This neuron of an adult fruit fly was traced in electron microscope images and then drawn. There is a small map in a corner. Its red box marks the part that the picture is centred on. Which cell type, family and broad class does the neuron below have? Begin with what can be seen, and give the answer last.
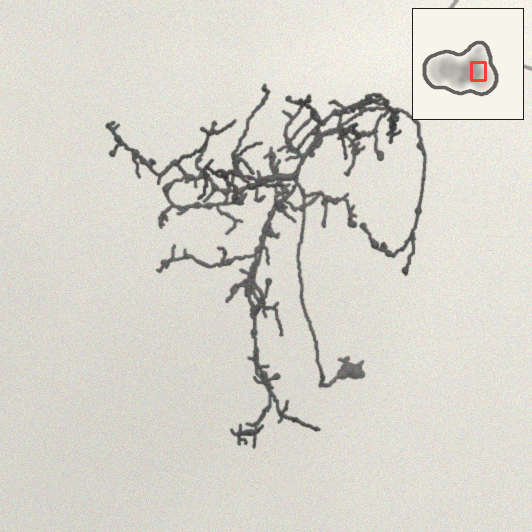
The picture shows dozens of branch ends. As drawn here it is about as wide as it is tall. The cell type is IN08A038. The family is hemilineage 08A. Its broad class is nerve-cord intrinsic neuron.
